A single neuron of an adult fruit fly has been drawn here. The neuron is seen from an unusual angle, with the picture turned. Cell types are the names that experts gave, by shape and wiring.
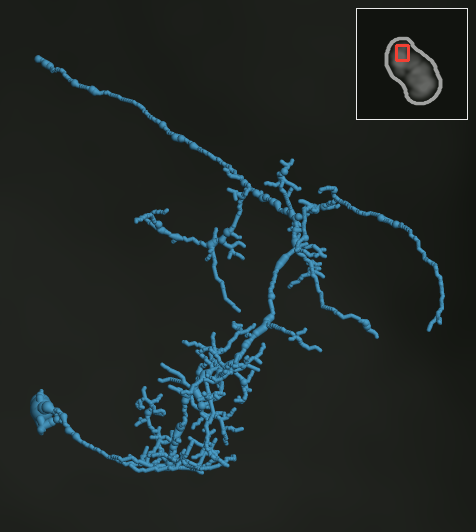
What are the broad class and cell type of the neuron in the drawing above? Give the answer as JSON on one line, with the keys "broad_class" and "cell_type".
{"broad_class": "motor neuron of the nerve cord", "cell_type": "Acc. tr flexor MN"}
